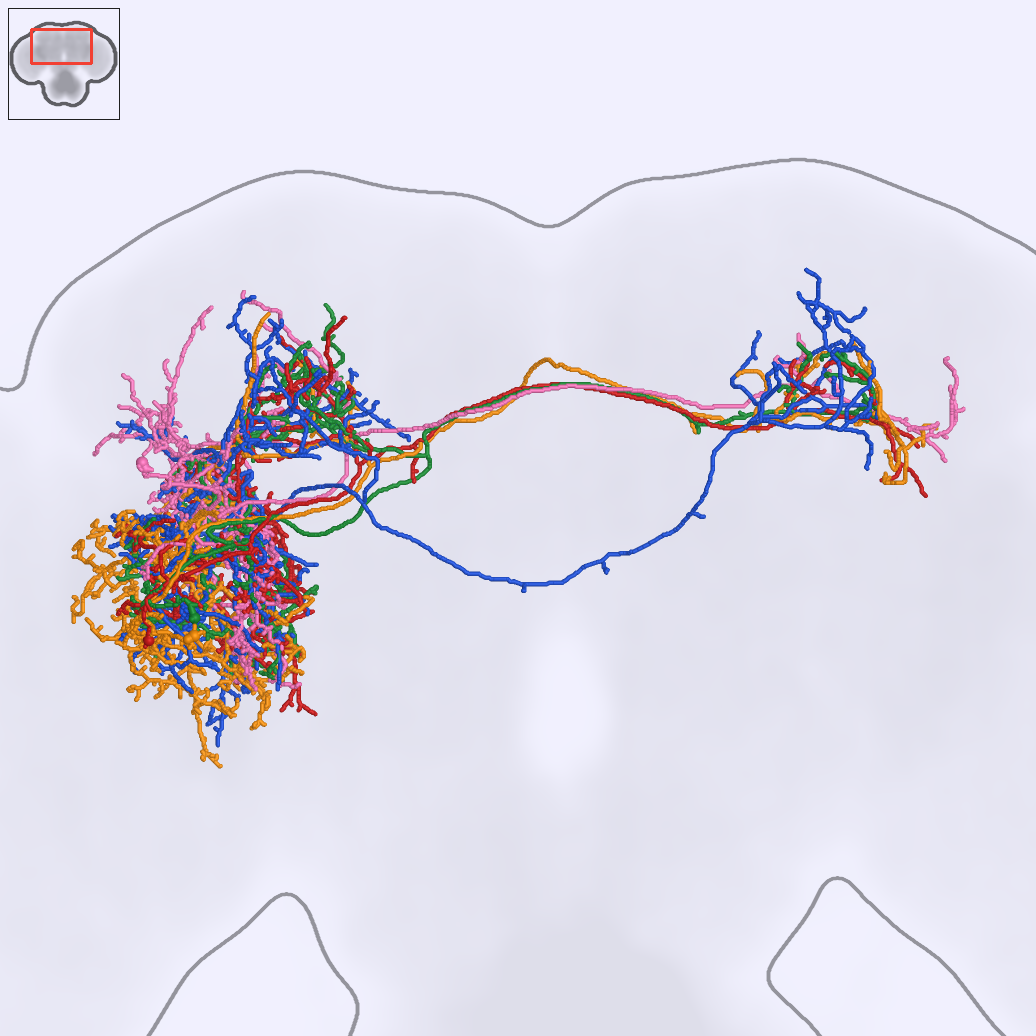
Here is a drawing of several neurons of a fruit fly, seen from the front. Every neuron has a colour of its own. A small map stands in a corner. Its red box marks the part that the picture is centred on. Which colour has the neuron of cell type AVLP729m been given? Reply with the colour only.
red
